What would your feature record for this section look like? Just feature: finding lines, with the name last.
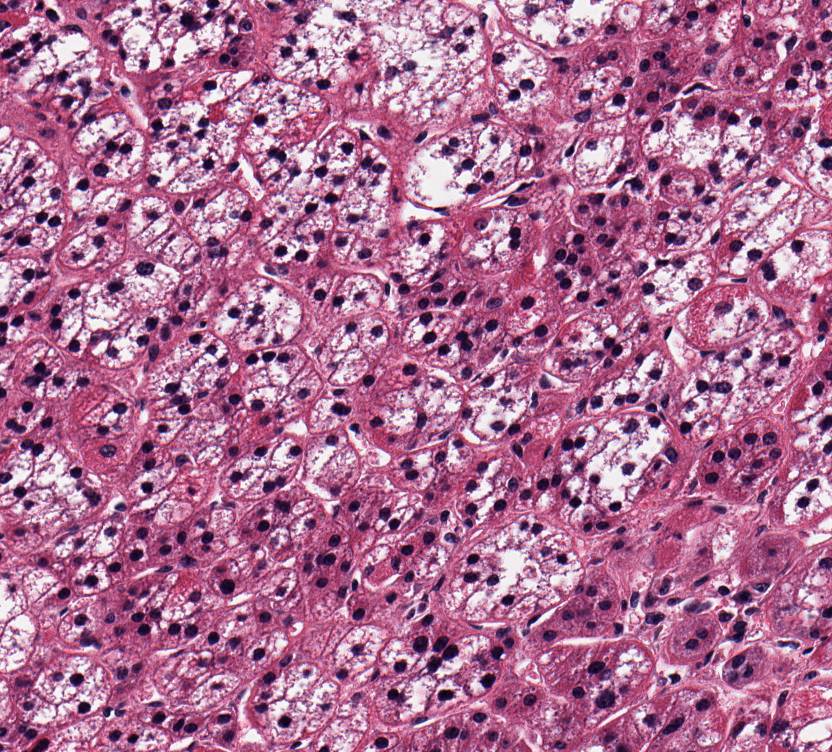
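Layout: rounded nests and short cords throughout, each edged by a thin pink septum
Cytoplasm: mostly pale, finely bubbly, vacuolated
Nuclei: small, round, dark, fairly uniform, about one per cell
Septa: delicate, with thin capillaries lined by flat, elongated nuclei
Identity: adrenal gland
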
